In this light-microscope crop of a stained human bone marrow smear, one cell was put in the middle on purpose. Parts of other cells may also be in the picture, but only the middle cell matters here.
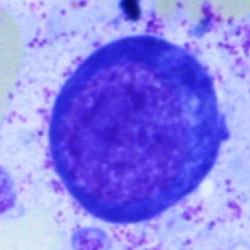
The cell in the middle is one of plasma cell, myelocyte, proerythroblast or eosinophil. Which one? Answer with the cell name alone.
proerythroblast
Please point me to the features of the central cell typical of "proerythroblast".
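Round, with a smooth outline: that is the first thing I notice. The chromatin is finely stippled rather than clumped. A narrow rim of cytoplasm stains deep blue. There is also a small bulge projecting from the right edge. The cell is a proerythroblast.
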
